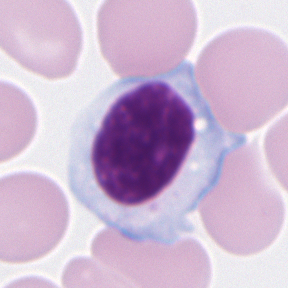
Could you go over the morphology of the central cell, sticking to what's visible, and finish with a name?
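Set off-centre, the nucleus leaves a wider rim of cytoplasm on the right side of the cell. No nucleolus is visible within the nucleus. The cytoplasm shows no granules, though a small clear spot lies in it just to the right of the nucleus. This cell is a typical lymphocyte.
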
